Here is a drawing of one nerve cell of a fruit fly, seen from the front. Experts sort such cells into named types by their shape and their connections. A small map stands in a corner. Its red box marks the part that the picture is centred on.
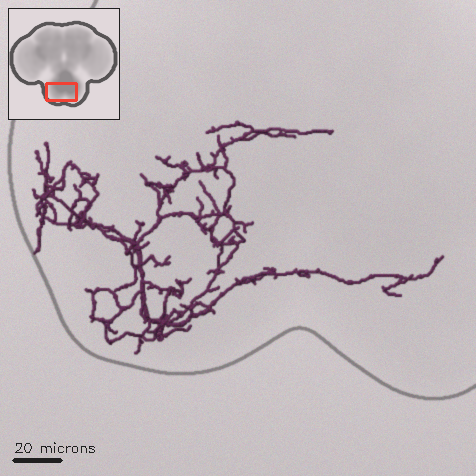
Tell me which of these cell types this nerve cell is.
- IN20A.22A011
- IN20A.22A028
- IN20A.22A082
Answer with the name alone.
IN20A.22A011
